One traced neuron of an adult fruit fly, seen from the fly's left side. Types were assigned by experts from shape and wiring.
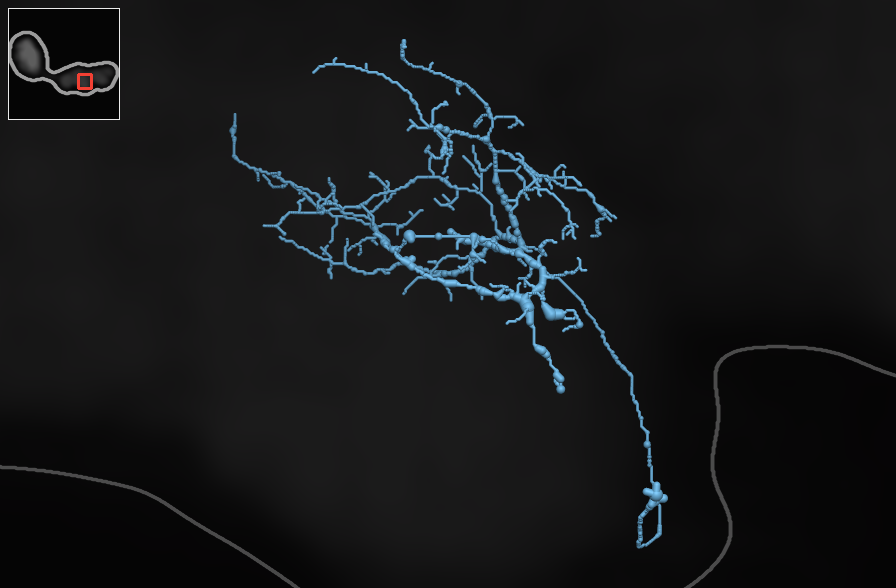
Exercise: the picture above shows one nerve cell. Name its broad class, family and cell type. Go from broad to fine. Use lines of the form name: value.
broad class: nerve-cord intrinsic neuron
family: hemilineage 21A
cell type: IN21A033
